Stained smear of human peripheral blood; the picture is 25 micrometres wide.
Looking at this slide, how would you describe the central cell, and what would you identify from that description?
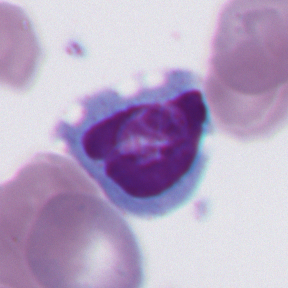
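Along its upper and left edges this cell is ragged, with fine projections making the outline irregular. The nucleus is folded and indented, a cleft running right across it, and the chromatin is dense, staining dark purple. There are no granules you can see in the cytoplasm. So that's a typical lymphocyte.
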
